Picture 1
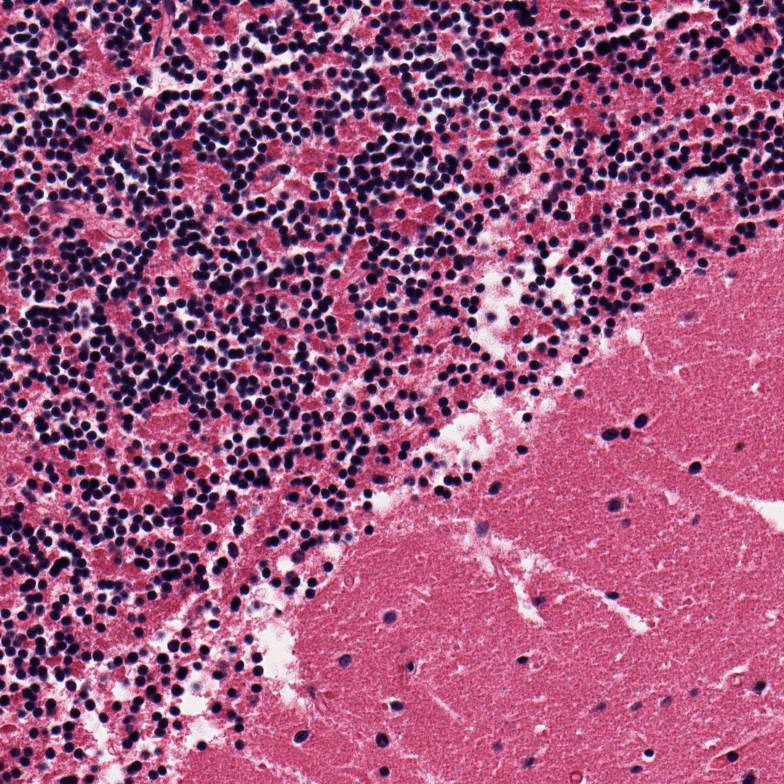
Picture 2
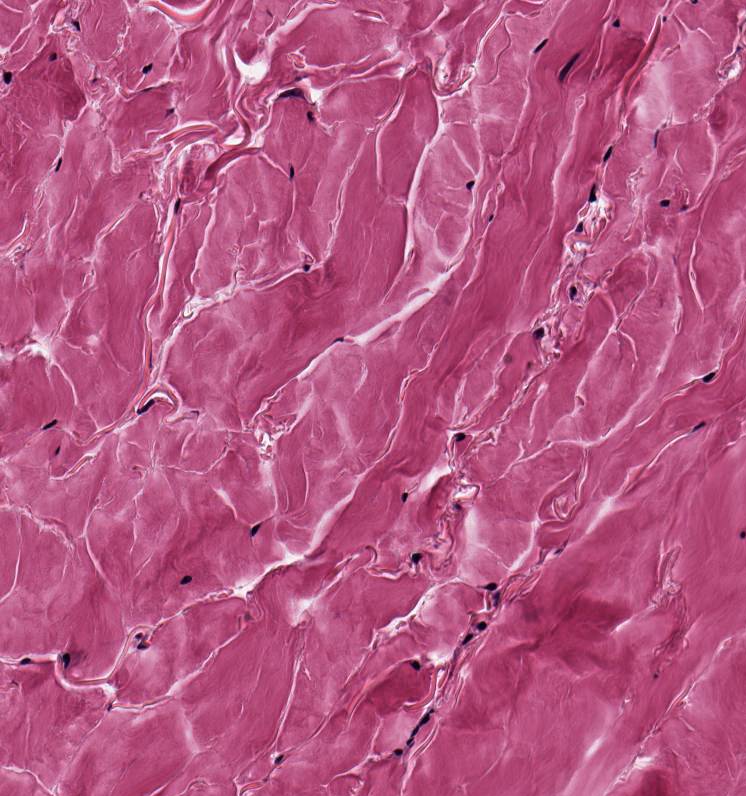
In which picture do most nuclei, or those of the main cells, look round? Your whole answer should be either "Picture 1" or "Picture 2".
Picture 1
